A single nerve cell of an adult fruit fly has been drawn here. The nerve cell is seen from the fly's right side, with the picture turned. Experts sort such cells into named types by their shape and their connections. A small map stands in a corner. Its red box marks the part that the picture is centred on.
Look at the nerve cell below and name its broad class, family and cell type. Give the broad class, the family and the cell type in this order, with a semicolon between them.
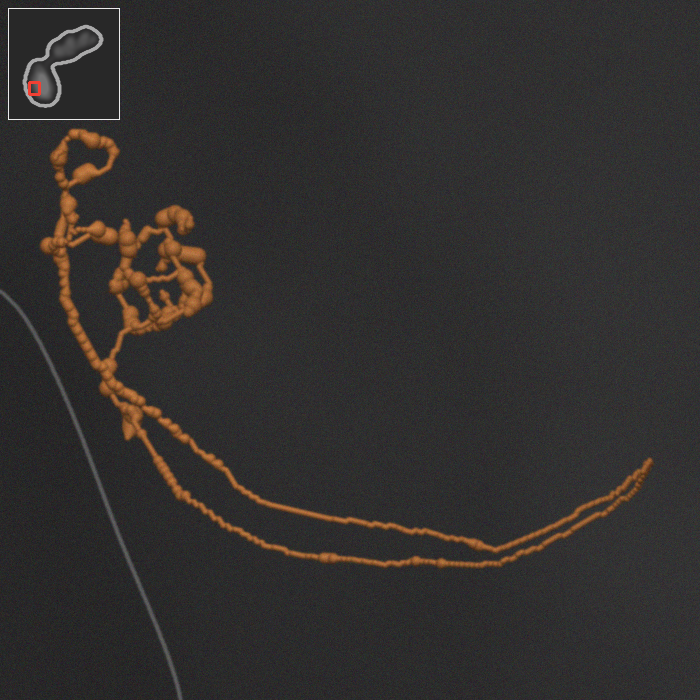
sensory neuron entering the brain; class olfactory; ORN_VA3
